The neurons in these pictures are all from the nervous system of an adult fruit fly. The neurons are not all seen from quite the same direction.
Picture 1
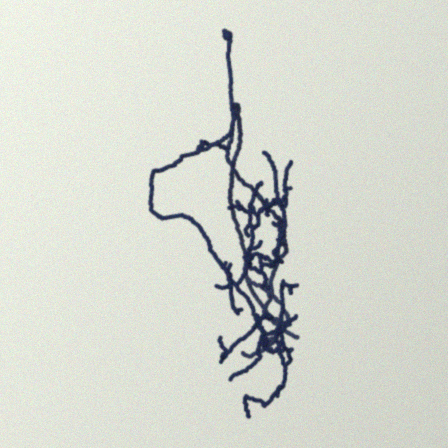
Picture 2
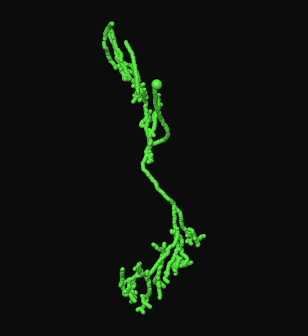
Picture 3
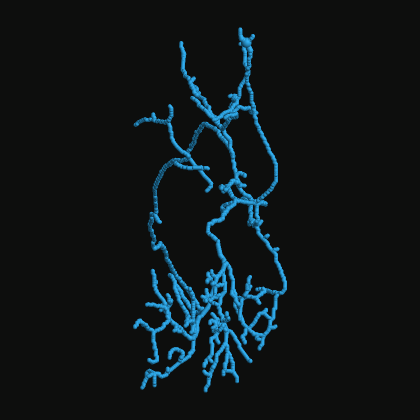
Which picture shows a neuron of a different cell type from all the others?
1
